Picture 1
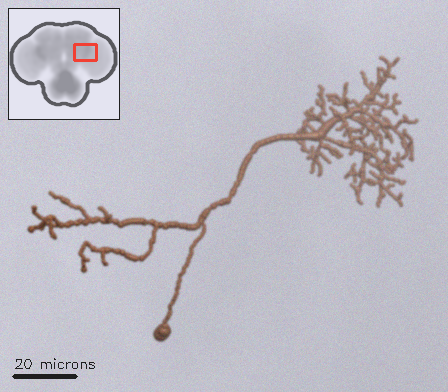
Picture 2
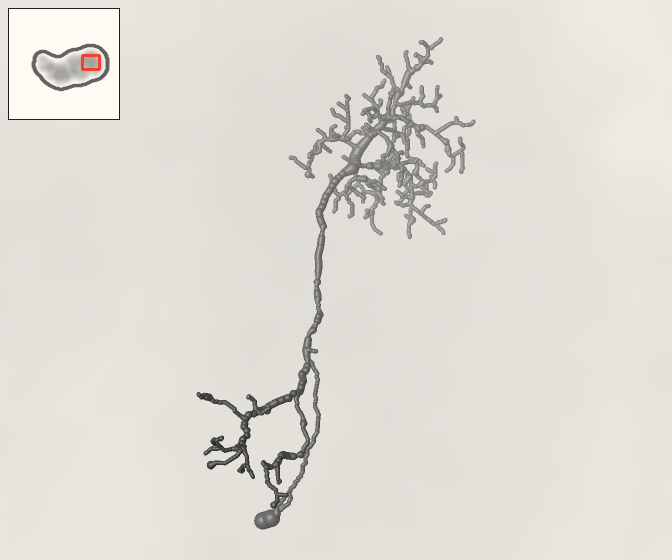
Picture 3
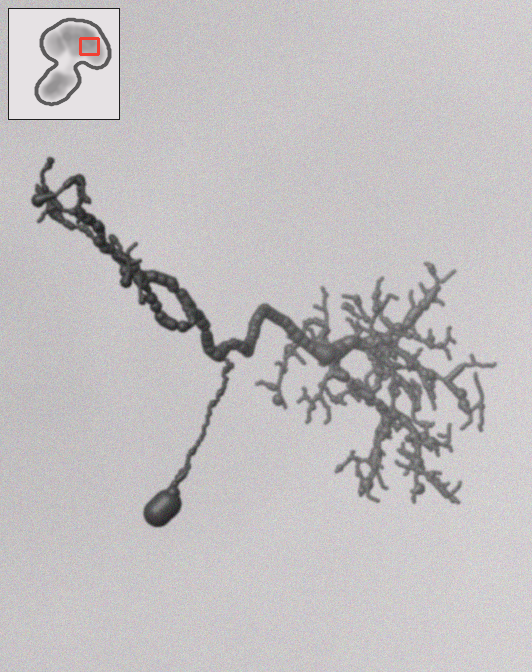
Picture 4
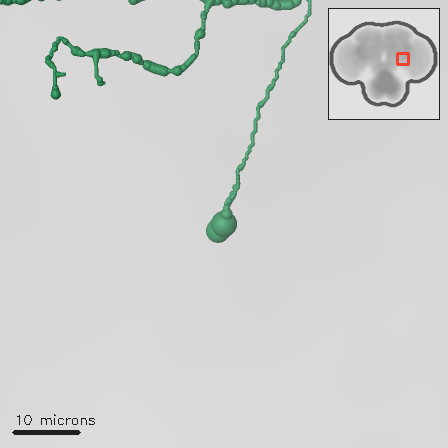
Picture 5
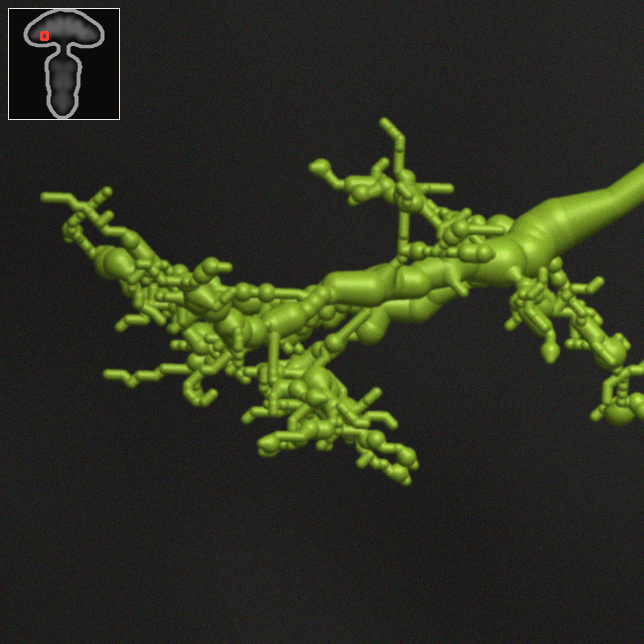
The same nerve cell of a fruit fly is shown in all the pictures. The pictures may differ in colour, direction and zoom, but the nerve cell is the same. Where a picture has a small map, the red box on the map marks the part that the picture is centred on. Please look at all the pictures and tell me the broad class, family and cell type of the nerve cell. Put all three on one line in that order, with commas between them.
visual projection neuron, LC, LC4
